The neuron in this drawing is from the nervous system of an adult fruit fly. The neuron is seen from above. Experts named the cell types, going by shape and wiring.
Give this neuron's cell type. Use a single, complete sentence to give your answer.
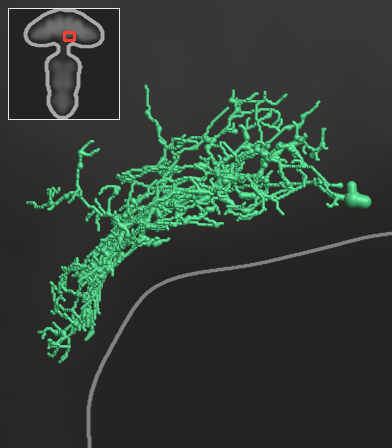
The cell type name for this neuron is GNG161.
